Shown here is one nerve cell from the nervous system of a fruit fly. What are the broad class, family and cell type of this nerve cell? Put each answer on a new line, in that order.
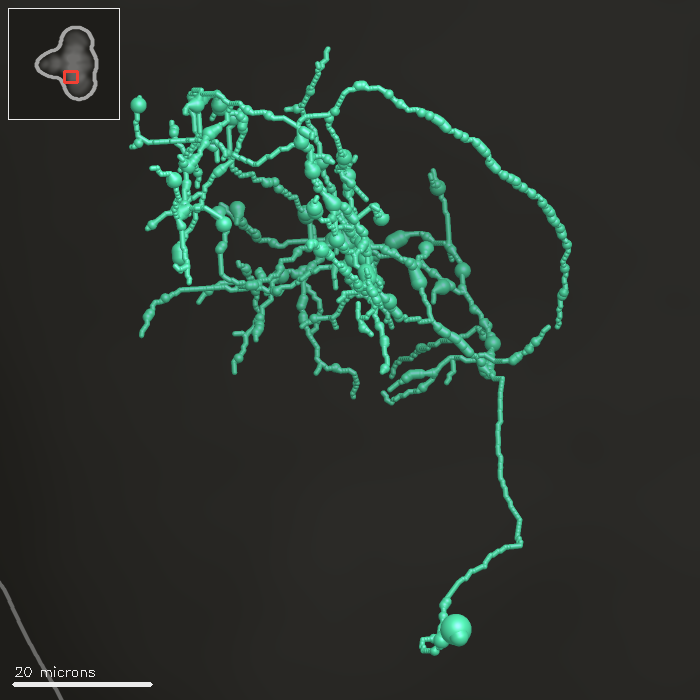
central-brain intrinsic neuron
hemilineage SLPal2
LHAD1a2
